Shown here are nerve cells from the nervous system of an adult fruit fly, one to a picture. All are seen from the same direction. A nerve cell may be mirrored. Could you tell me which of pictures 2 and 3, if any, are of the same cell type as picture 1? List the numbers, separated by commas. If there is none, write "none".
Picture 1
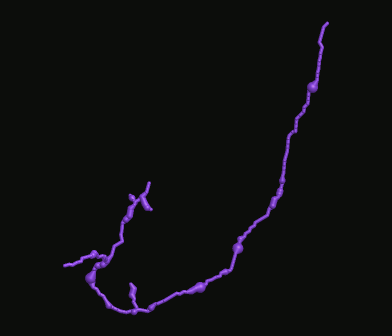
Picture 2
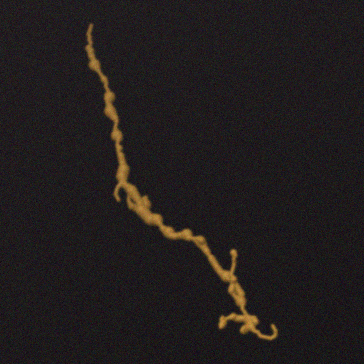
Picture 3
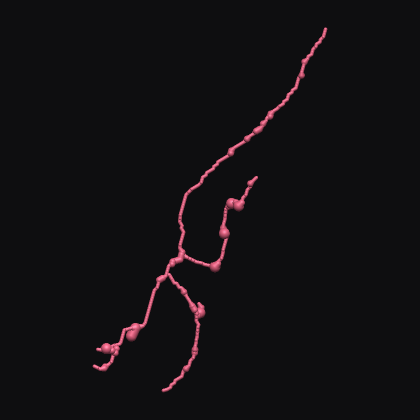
2, 3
